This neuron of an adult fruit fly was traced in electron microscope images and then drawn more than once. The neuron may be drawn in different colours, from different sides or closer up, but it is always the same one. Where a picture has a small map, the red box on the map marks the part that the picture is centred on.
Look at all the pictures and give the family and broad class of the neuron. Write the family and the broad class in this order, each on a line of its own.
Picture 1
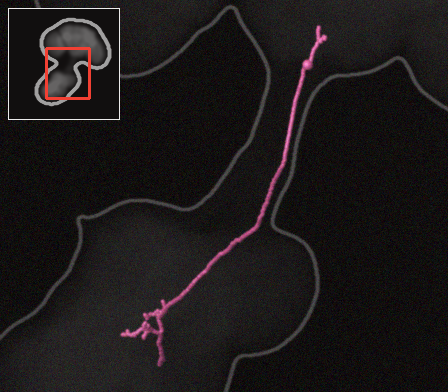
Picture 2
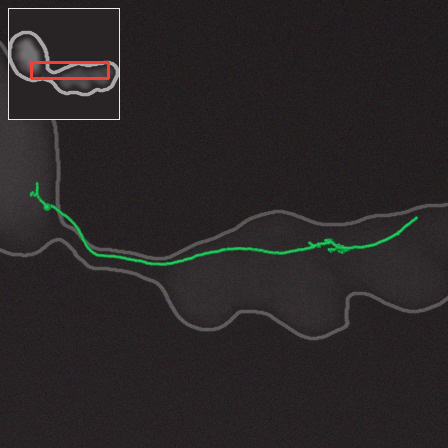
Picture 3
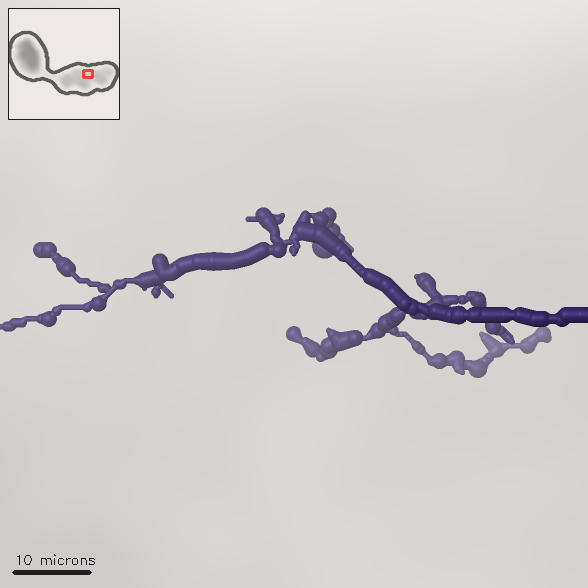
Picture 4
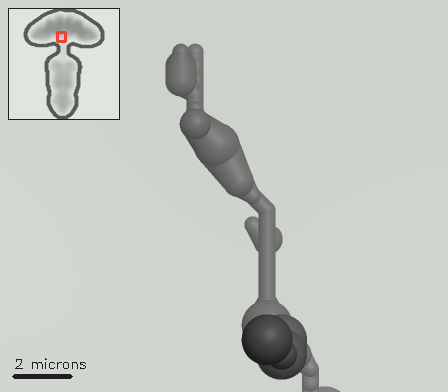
class mechanosensory proprioceptive
sensory neuron ascending to the brain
